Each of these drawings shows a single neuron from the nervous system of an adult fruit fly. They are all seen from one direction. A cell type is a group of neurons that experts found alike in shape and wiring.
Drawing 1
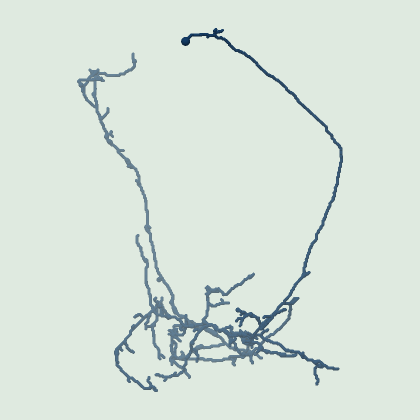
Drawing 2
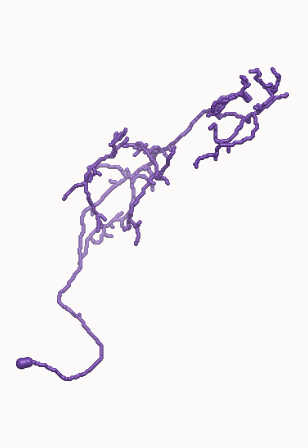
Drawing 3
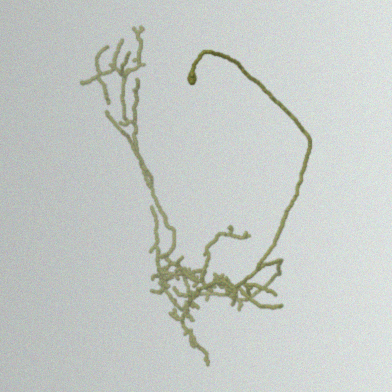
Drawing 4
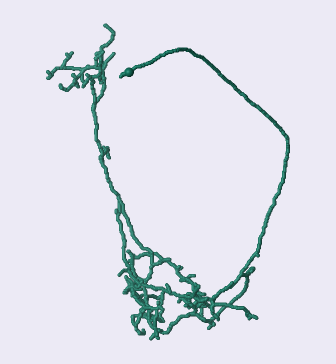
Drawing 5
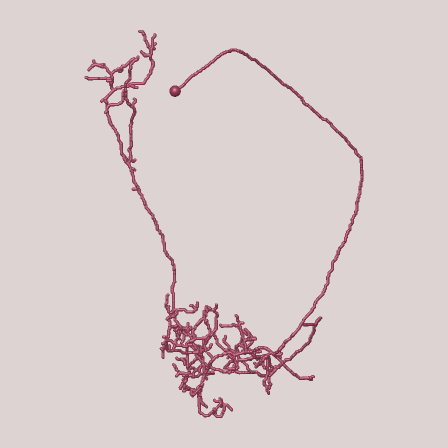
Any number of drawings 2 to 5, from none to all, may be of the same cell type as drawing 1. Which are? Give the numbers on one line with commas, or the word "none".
3, 4, 5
